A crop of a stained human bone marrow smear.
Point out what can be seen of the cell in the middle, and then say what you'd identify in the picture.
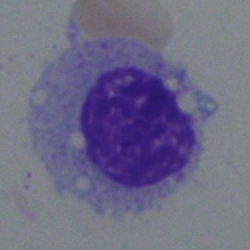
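Start with the chromatin: dark purple, broken by small paler patches. Around the nucleus the cytoplasm is abundant, making a wide rim. Fine purple granules are scattered through that pale blue-grey cytoplasm, and you can also find several small round clear vacuoles in it. This one is a myelocyte.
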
